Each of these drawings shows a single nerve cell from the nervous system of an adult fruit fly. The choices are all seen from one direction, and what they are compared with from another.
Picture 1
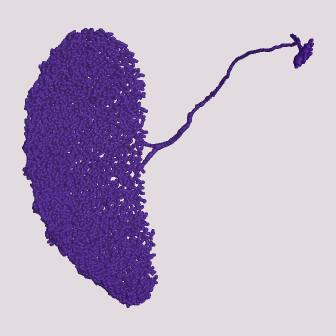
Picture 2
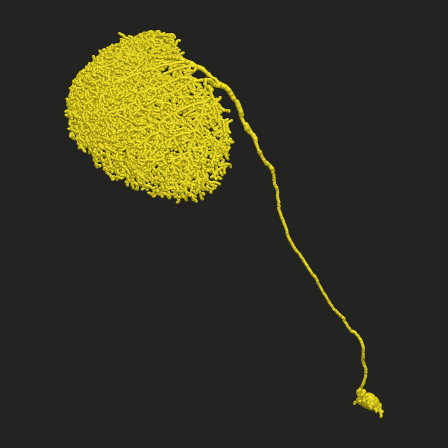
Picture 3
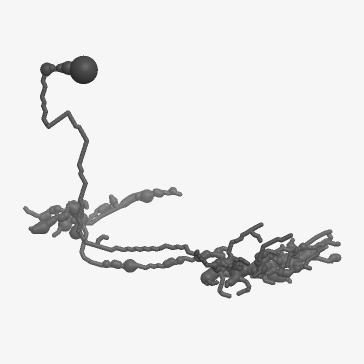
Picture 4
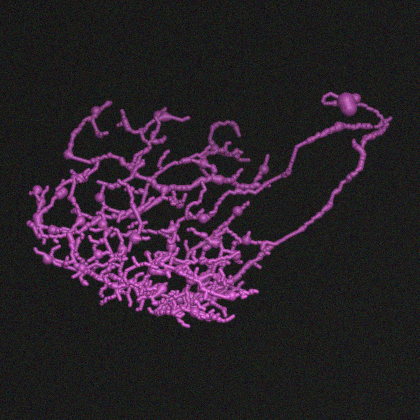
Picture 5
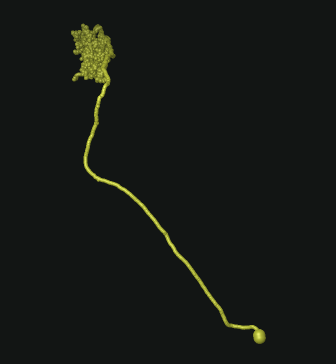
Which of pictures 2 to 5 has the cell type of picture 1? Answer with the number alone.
2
